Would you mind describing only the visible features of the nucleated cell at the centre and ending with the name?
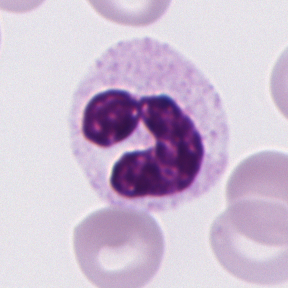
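Nucleus C-shaped, open side facing left; upper-left part joined to the rest by a narrow neck. Chromatin dark purple, coarsely clumped. Fine pale violet granules scattered evenly through the cytoplasm. Cell: segmented neutrophil.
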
